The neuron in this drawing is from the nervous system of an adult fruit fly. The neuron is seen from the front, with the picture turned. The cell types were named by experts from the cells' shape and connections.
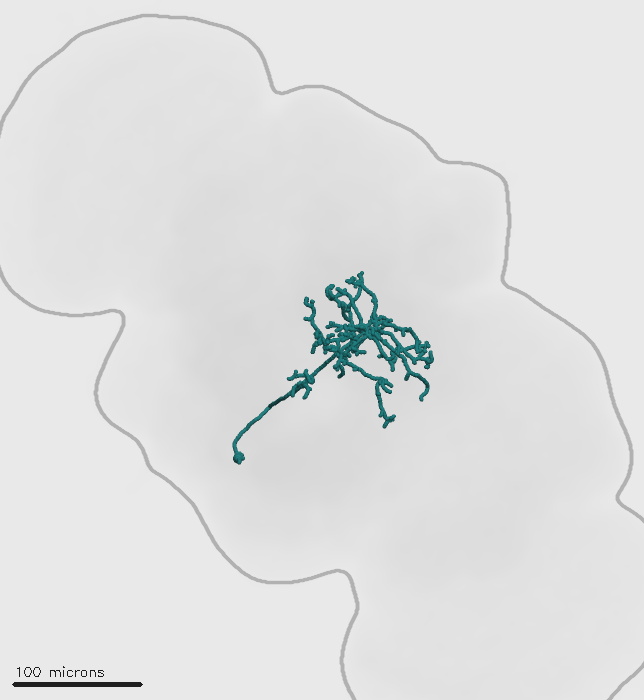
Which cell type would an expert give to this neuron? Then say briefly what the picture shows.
It is of cell type IN00A047. This is a nerve-cord intrinsic neuron. From left to right in the picture it spans about 160 microns. In this view it is about as wide as it is tall.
